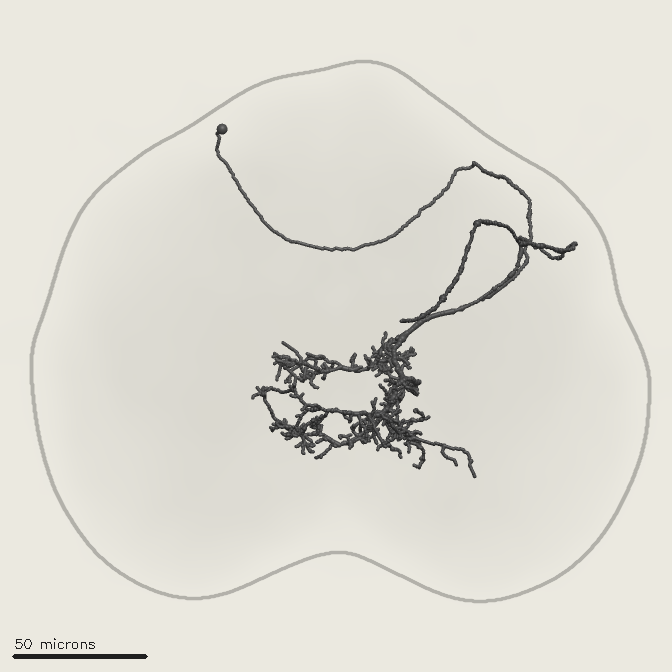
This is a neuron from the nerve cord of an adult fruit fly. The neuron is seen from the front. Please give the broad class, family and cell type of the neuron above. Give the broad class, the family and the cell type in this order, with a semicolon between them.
ascending neuron; hemilineage 19B; AN19B036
